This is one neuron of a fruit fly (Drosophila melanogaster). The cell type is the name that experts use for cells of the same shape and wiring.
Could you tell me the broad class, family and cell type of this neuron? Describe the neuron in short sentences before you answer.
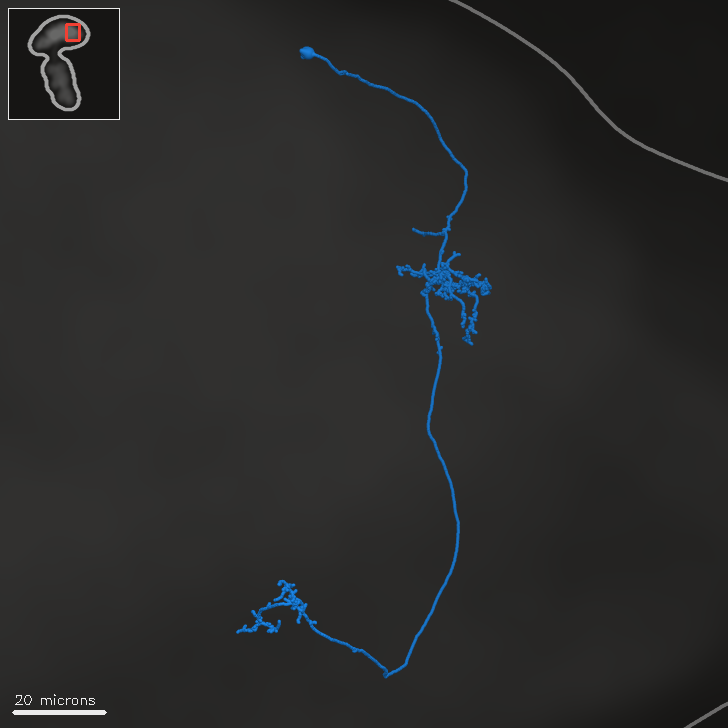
It lies in the brain. From top to bottom in the picture it spans about 140 microns. It is an optic-lobe intrinsic neuron. Its family is Tm. The cell type is Tm29.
